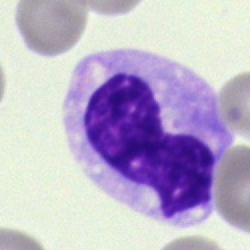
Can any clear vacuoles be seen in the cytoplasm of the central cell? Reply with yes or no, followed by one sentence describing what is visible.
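Yes. The cytoplasm holds several small clear vacuoles.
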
